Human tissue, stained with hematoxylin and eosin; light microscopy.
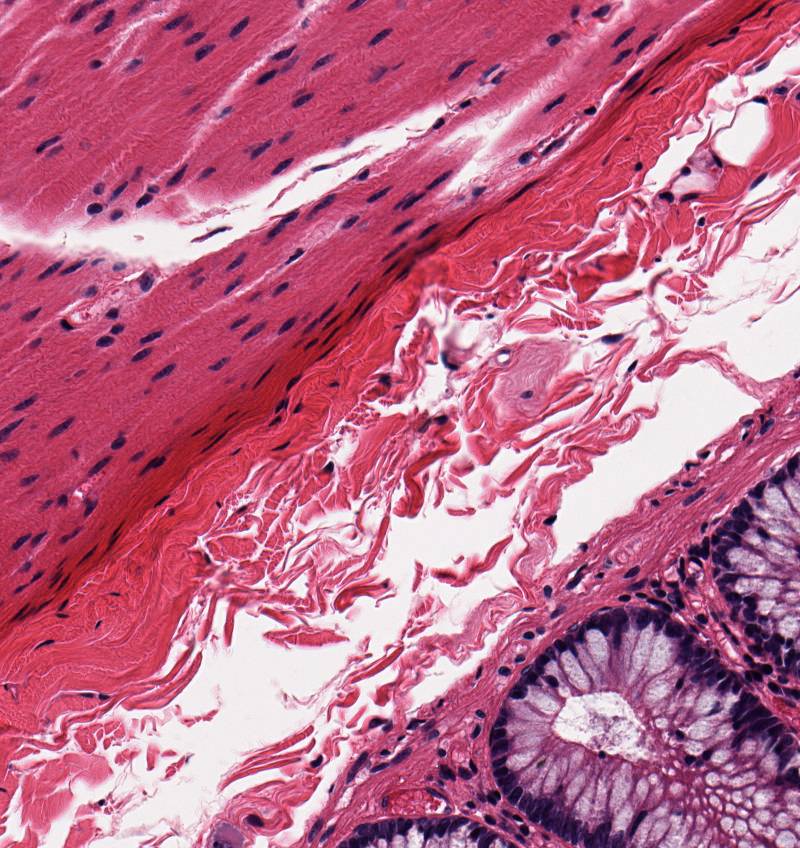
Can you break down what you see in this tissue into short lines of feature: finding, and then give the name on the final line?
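Layout: smooth muscle upper left; glands lower right; loose connective tissue diagonally between
Gland lining: columnar epithelium crowded with goblet cells
Goblet cells: pale, mucin-filled cytoplasm
Gland nuclei: dark, at cell base, outer edge of each gland
Largest gland: lower right, cut across; ring of cells around central lumen
Name: transverse colon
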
